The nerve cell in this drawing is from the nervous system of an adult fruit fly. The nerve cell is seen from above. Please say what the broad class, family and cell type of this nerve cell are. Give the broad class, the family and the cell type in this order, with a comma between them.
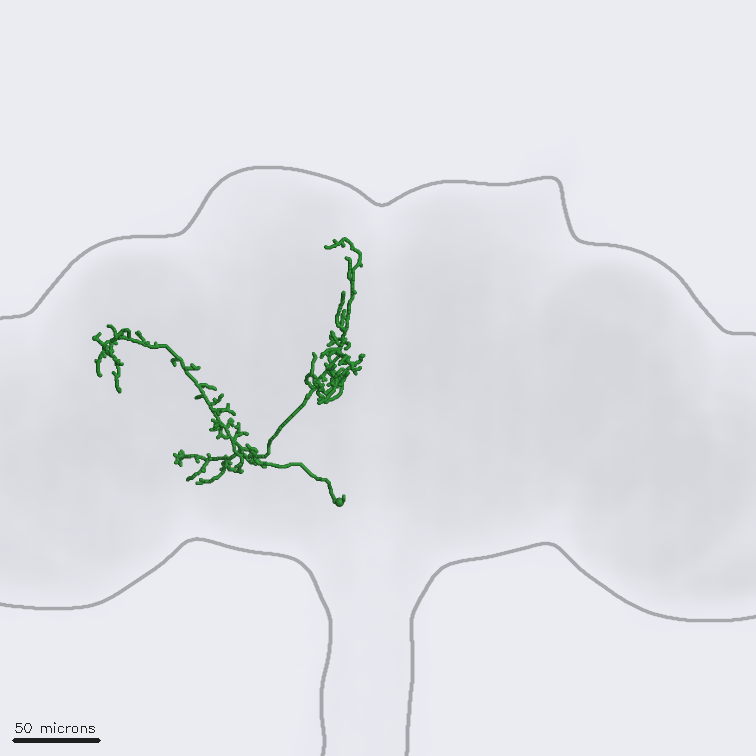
central-brain intrinsic neuron, hemilineage DM3_dorso_lateral, SMP316_b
